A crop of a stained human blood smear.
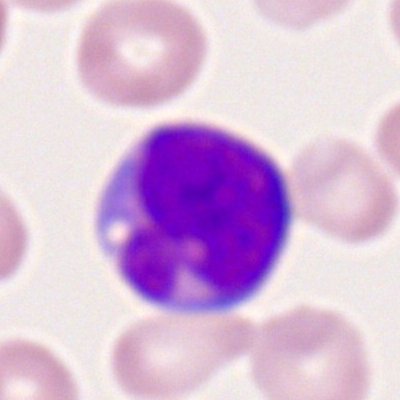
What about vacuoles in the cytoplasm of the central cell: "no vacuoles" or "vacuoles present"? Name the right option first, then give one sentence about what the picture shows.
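Vacuoles present. A small clear vacuole lies at the left edge of the cytoplasm.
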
